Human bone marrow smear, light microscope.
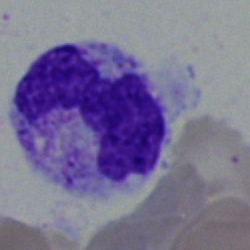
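Band neutrophil: a roughly round cell holding a single curved, indented nuclear mass, its concave side facing the lower left. Chromatin dark purple and coarsely clumped. No nucleoli visible in the nucleus.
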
